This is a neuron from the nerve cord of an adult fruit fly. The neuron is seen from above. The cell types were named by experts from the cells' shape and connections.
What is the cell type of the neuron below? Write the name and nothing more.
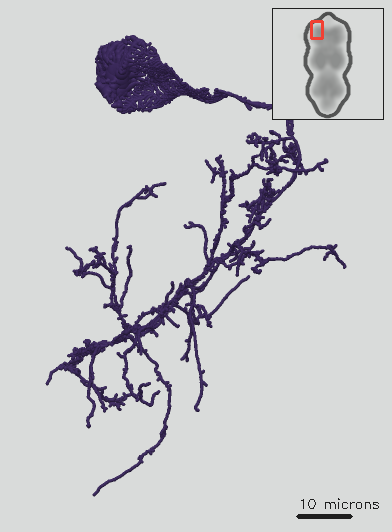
Ta depressor MN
